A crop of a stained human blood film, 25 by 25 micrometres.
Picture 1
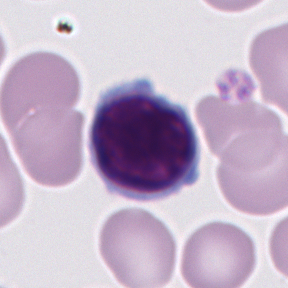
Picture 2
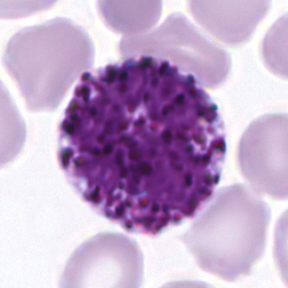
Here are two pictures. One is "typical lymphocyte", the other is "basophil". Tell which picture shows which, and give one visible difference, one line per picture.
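The cell in picture 1 is a typical lymphocyte. No granules are visible in the cytoplasm.
The cell in picture 2 is a basophil. Numerous coarse granules are scattered over the whole cell.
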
